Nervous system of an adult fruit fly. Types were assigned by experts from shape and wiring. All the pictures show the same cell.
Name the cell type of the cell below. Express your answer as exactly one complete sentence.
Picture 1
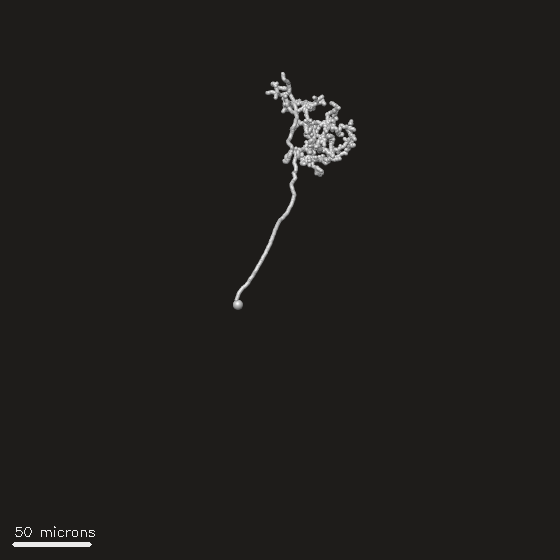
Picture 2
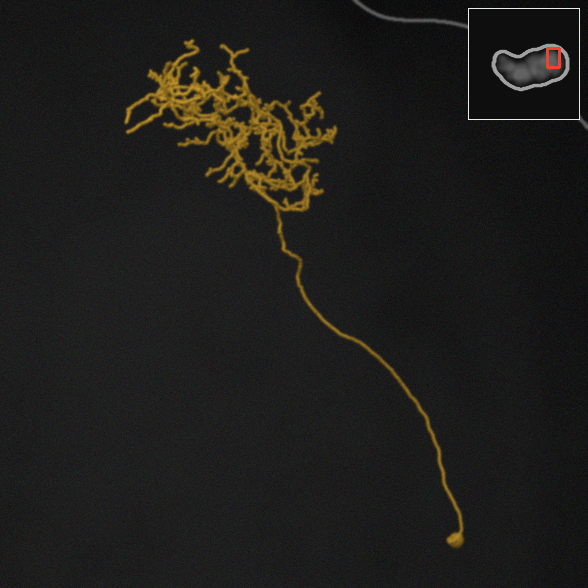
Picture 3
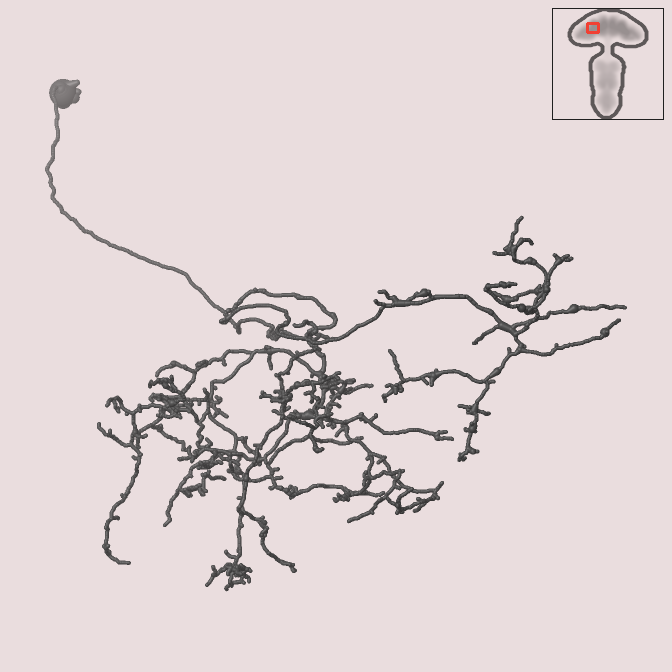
The neuron is categorized under cell type CB2679.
